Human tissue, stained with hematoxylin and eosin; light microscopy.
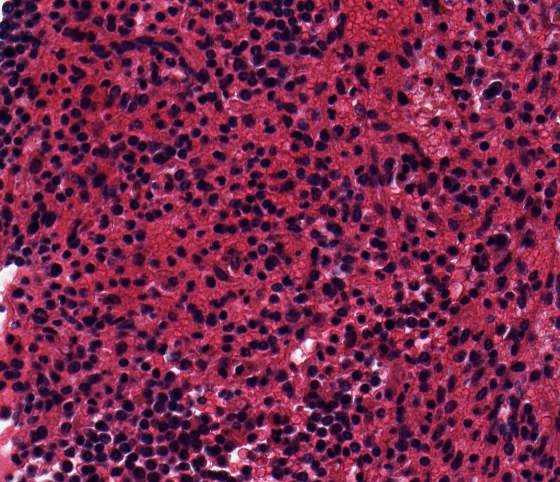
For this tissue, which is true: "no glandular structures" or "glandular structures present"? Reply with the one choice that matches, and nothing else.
No glandular structures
